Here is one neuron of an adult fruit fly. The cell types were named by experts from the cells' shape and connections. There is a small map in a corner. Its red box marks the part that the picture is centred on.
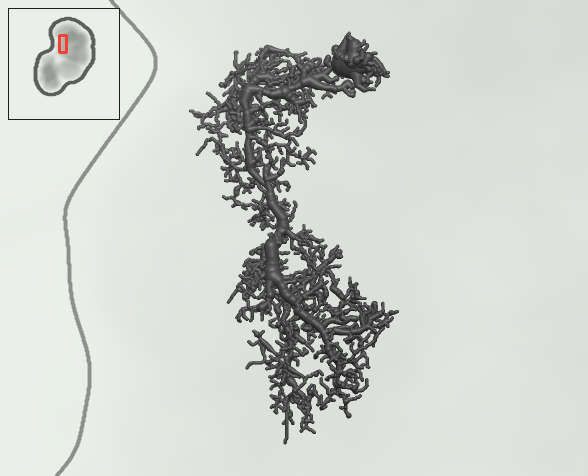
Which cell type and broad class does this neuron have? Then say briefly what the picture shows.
The cell type is MN11D. Its broad class is motor neuron of the brain. The picture shows more than a hundred branch ends. As drawn here it is taller than it is wide.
